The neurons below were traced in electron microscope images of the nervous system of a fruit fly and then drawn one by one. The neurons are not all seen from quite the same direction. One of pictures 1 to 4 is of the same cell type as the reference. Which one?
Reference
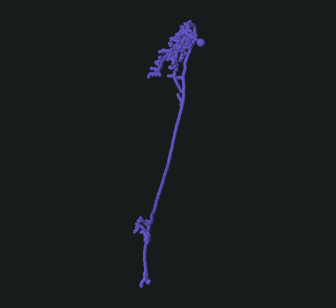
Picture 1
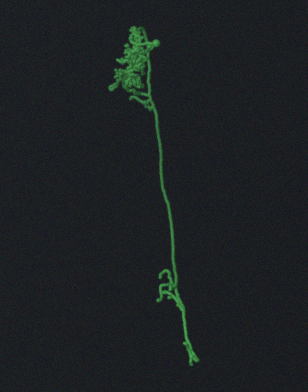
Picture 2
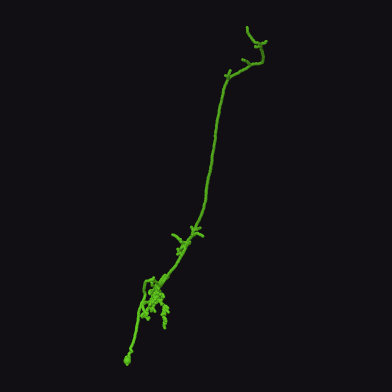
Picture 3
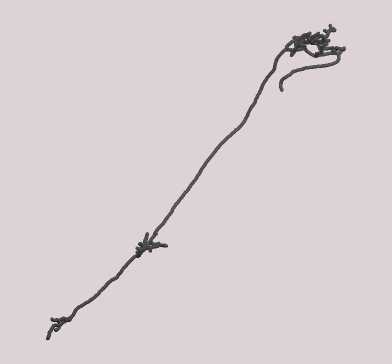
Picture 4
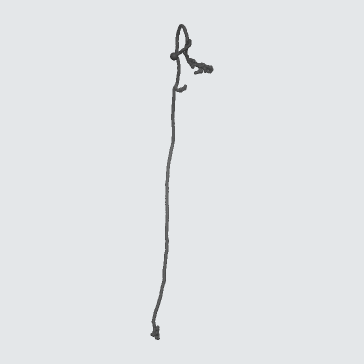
Picture 1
